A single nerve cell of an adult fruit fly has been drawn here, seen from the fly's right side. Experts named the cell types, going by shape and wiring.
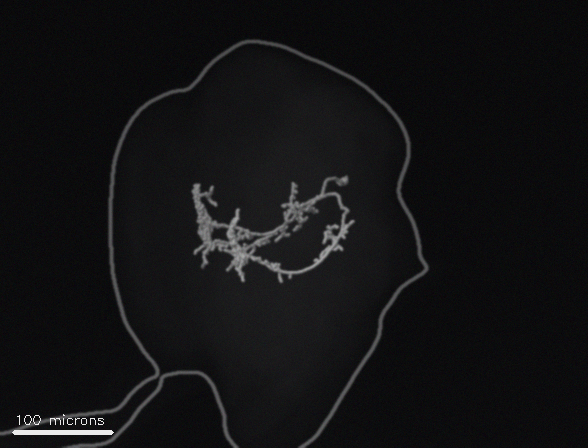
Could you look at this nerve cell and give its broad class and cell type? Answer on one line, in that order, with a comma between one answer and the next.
central-brain intrinsic neuron, PS099_a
